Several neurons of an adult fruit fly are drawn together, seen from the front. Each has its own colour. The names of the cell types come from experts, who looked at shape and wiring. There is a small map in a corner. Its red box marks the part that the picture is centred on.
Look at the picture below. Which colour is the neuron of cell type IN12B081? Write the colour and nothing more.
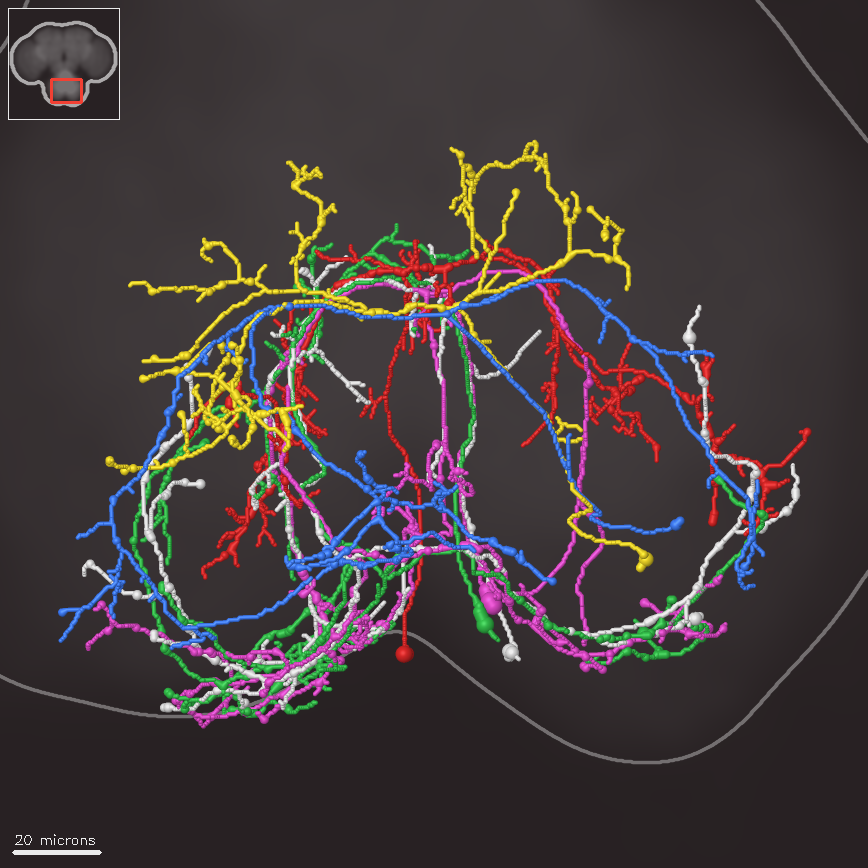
blue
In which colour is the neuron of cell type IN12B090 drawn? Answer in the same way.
yellow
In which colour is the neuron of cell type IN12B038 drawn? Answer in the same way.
white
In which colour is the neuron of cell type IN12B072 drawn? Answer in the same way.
red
